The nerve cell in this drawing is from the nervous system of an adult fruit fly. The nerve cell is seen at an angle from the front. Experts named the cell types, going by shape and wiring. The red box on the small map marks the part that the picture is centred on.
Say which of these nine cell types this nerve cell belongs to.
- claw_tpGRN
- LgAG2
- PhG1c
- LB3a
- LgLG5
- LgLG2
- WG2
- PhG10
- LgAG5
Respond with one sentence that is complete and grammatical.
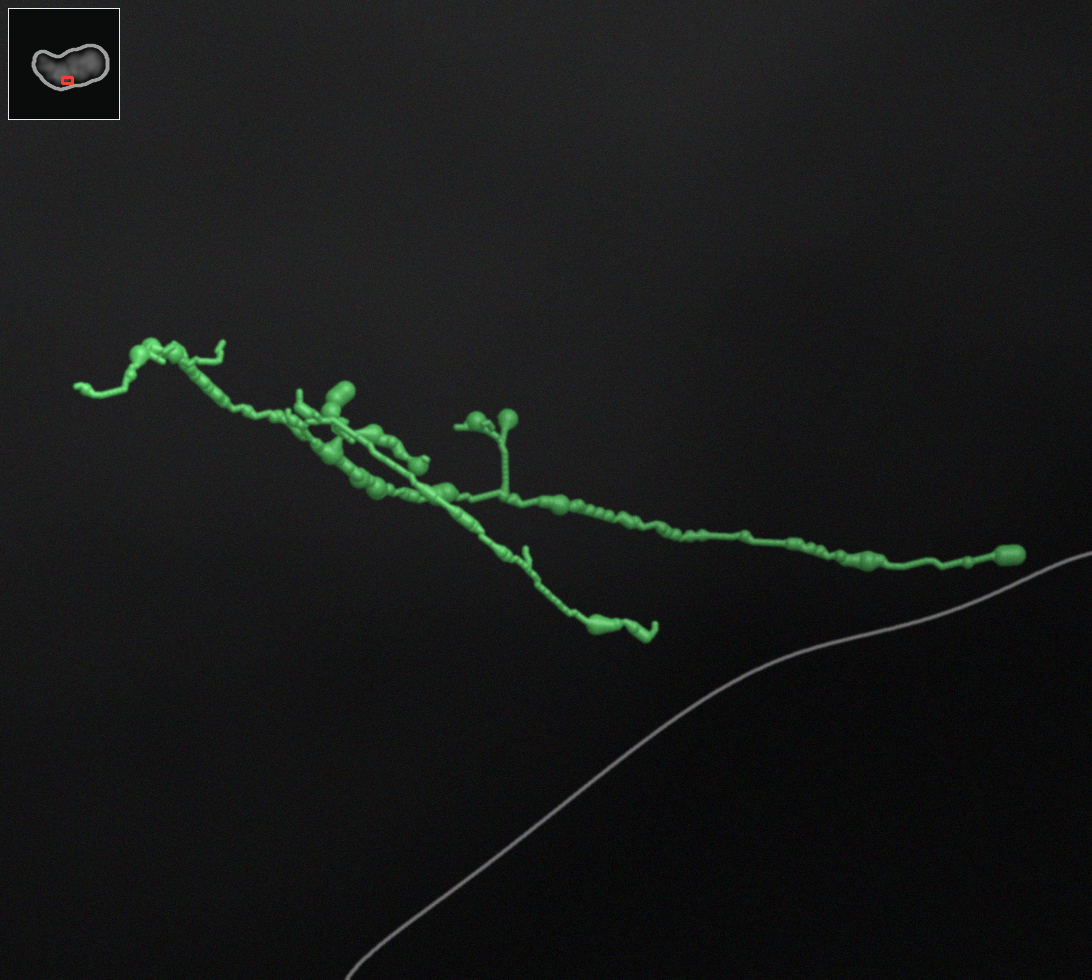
This nerve cell is classified under the cell type LgLG5.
